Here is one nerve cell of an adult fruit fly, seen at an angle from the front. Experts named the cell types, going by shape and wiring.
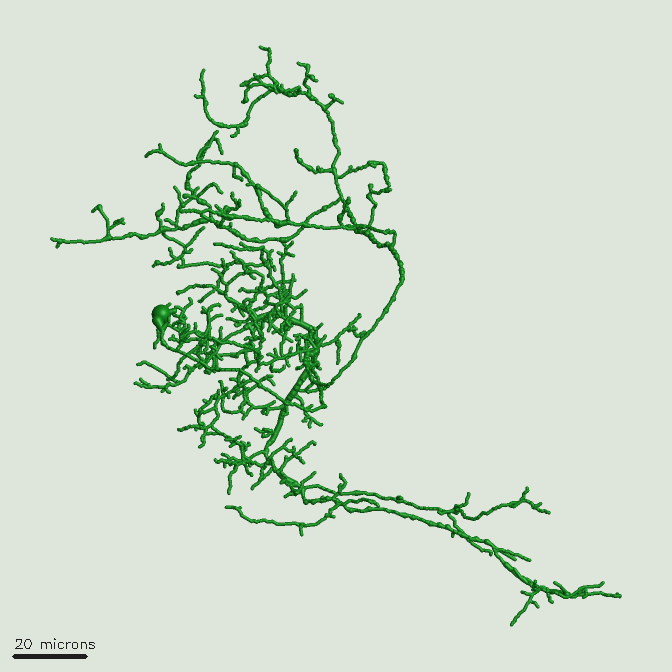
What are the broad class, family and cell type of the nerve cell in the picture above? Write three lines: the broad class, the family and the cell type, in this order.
central-brain intrinsic neuron
hemilineage ALl1_ventral
WED072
